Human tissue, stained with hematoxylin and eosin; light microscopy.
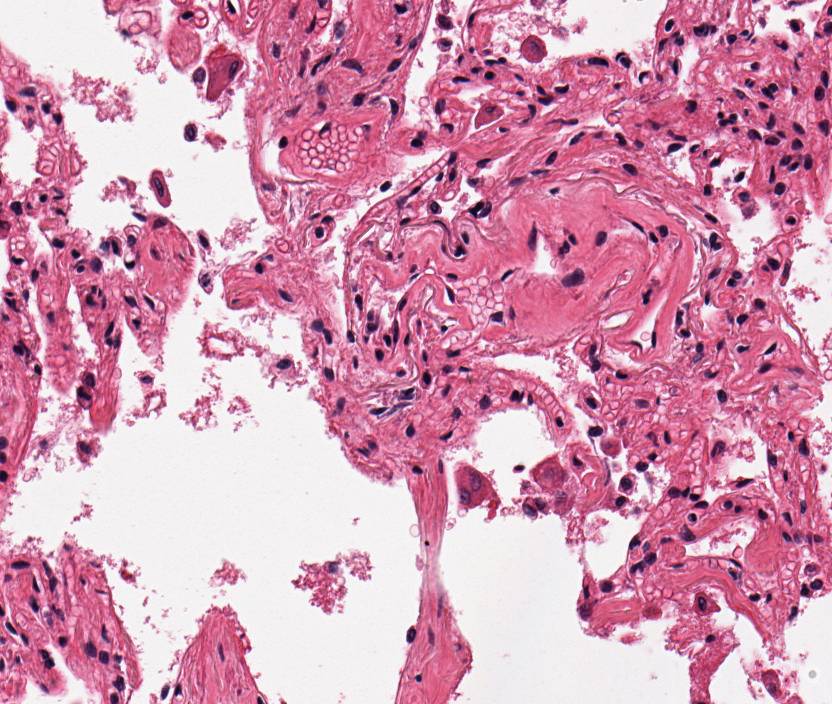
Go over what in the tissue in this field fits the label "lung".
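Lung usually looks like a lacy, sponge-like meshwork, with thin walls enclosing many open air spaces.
That fits what you see here: thin and thick pink strands form an open network around large empty spaces. The thick strands, and the denser tissue in the centre and on the right, sit less easily with those thin walls. Now look inside the spaces: a few large rounded cells with plenty of pink cytoplasm lie free there, two of them just below the centre. Most nuclei in the strands are small, dark and elongated. You will find no fat cells anywhere in the field.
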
